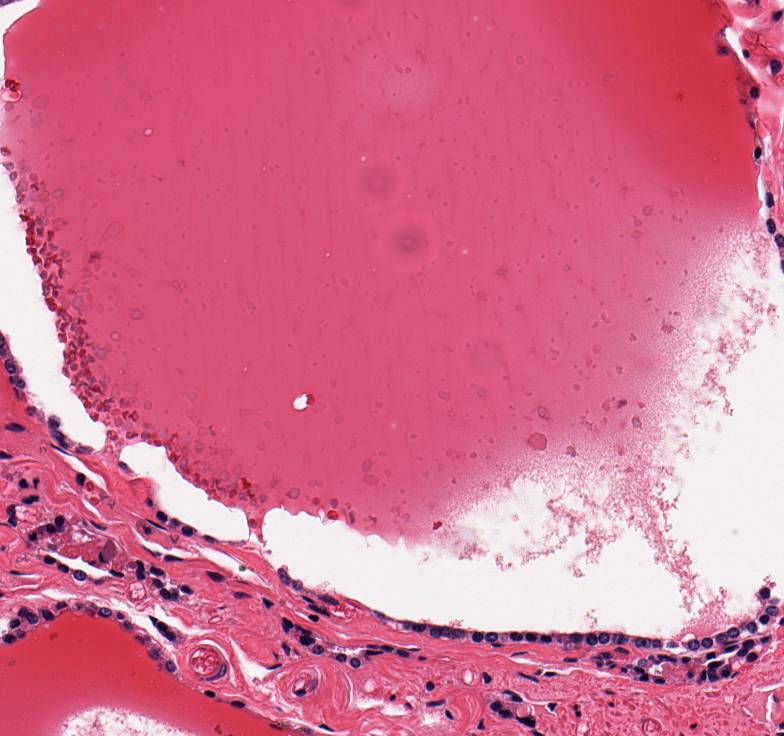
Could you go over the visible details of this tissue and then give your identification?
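One large dilated space fills most of the upper and central field, lined at its lower and left borders by a single layer of flattened to low cuboidal cells. Red blood cells gather at the left edge of its contents. The tissue is thyroid.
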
